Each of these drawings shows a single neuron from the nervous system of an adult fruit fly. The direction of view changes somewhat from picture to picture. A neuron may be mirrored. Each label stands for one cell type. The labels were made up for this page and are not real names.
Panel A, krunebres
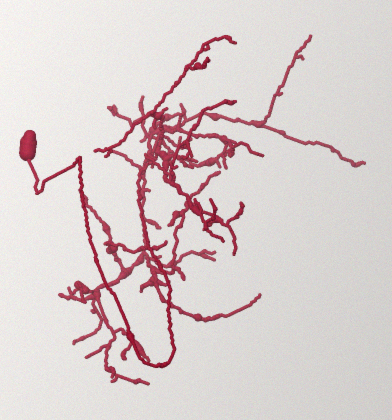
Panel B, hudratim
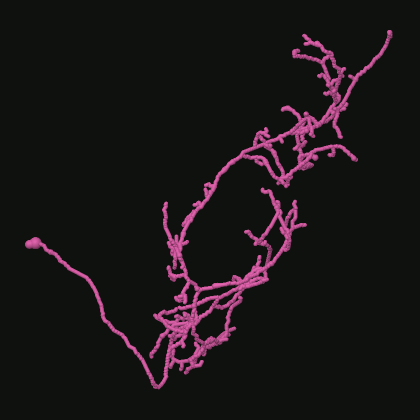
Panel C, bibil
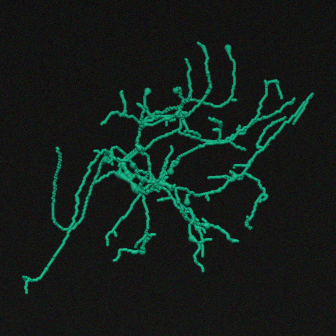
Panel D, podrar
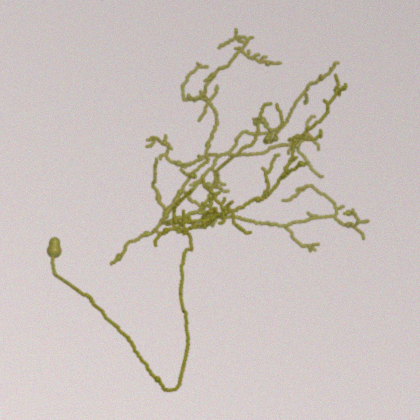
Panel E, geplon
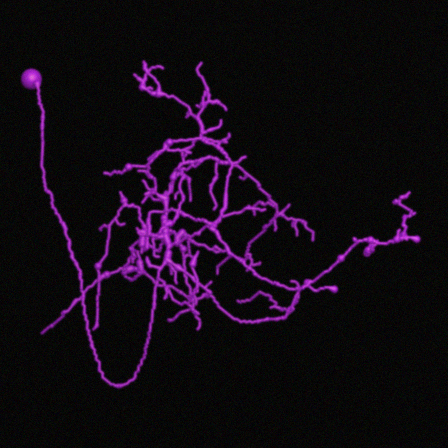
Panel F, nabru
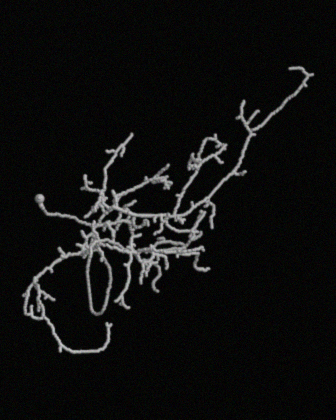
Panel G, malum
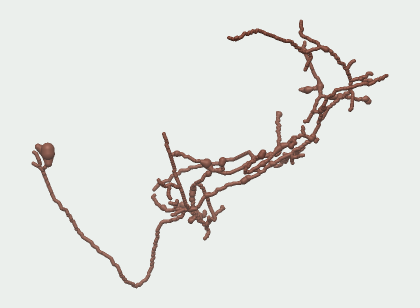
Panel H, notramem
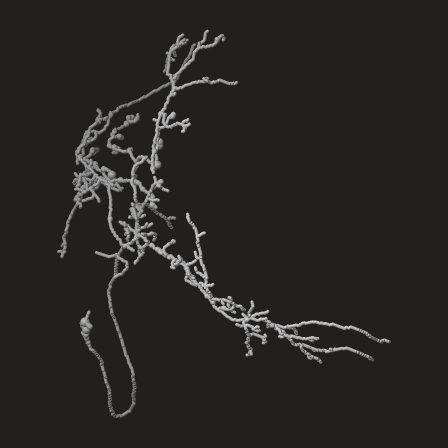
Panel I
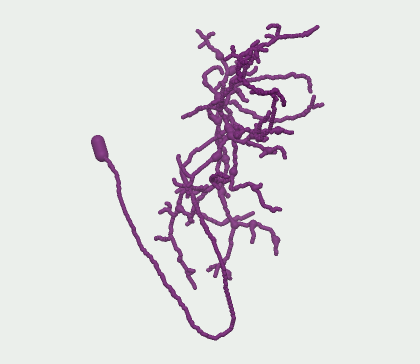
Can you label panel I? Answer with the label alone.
krunebres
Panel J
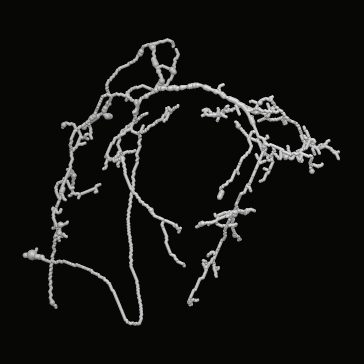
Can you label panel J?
notramem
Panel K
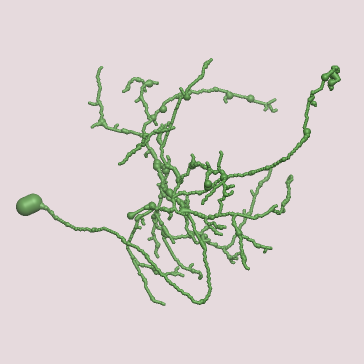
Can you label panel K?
geplon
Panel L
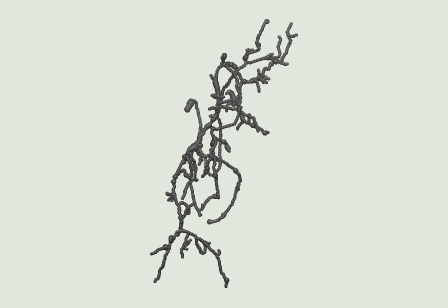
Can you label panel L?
nabru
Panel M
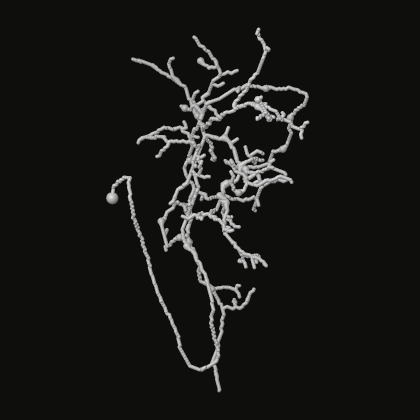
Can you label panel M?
krunebres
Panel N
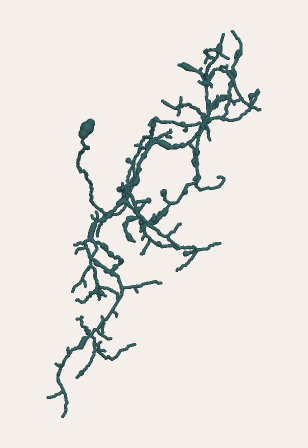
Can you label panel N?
nabru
